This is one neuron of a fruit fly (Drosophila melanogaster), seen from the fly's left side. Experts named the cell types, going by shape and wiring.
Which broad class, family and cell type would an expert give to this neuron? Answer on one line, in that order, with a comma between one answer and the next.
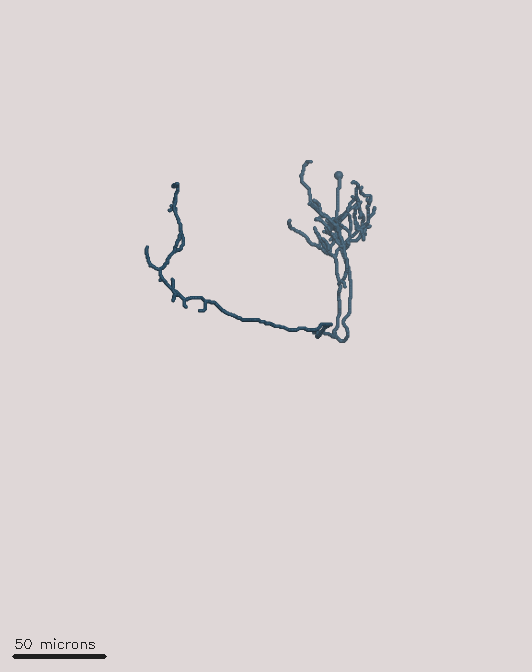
central-brain intrinsic neuron, hemilineage VPNp1_medial, LHPV3a2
